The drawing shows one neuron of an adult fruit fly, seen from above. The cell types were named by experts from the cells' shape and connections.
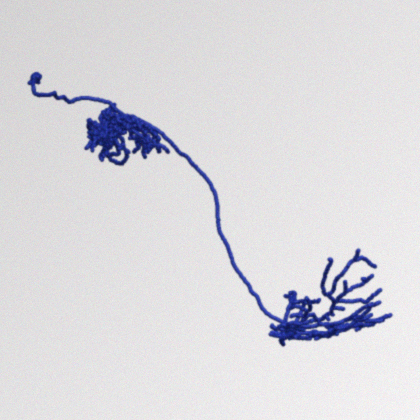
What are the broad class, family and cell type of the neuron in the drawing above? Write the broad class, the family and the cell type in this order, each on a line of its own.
visual centrifugal neuron
hemilineage DM1_posterior
MeVC5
